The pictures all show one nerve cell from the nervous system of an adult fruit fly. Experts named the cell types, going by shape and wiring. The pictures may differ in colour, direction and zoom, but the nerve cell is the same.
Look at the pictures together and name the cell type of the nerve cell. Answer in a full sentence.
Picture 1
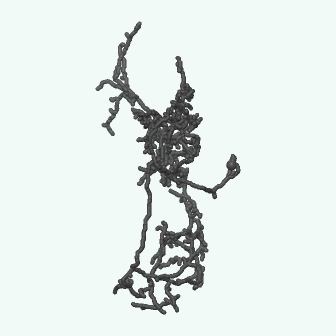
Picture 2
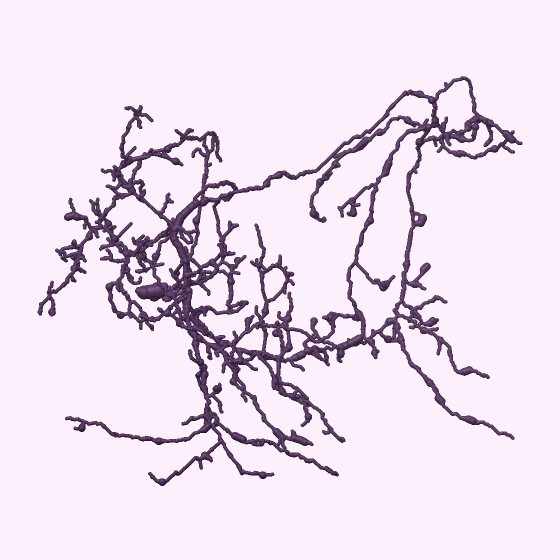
The cell type is PLP149.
